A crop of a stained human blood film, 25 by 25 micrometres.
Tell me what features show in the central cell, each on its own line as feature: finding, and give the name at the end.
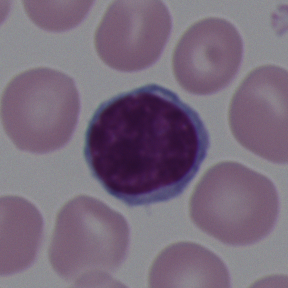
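Cell size: about 11 micrometres across
Comparison: about 1.5 times the width of a red cell lying whole in view
Nucleus: round, about 9 micrometres across
Nuclear area: about 80% of the cell
Cytoplasm: thin, pale blue rim
Rim width: greater along the lower edge than the left edge
Vacuoles: none in the cytoplasm
Name: typical lymphocyte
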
